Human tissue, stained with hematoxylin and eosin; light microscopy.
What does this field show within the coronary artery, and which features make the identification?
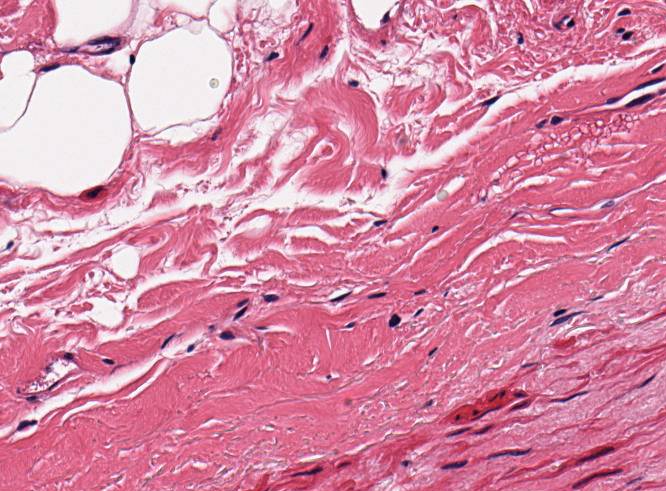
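That's tunica adventitia. It's mostly dense, pink-staining collagen bundles, with scattered small, dark, elongated nuclei like fibroblasts'.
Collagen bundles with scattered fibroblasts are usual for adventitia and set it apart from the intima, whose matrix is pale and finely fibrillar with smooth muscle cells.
Top left there's a small group of adipocytes with empty, clear vacuoles, and a small vessel full of red blood cells sits lower right.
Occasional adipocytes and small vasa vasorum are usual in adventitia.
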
